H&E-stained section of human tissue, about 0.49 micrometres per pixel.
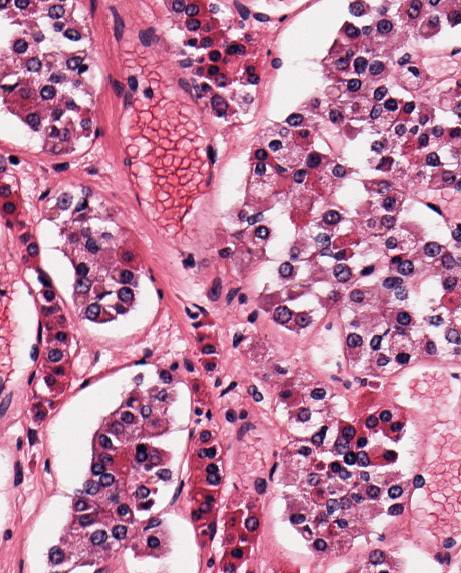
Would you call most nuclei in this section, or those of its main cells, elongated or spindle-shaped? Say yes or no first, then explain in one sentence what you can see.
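No. The nuclei of the nest cells are round and fairly uniform in size.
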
